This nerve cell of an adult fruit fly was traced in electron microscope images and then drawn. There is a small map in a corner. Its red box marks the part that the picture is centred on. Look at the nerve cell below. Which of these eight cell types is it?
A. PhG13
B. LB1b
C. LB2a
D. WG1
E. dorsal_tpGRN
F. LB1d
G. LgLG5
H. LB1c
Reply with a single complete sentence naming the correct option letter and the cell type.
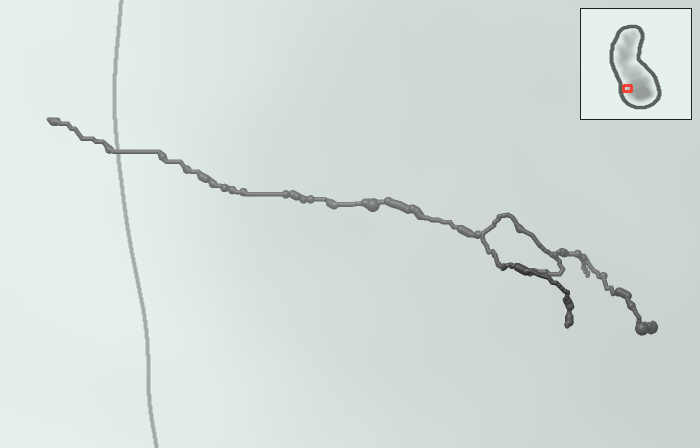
Cell type LB1d, found in option F, is the type of the neuron.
